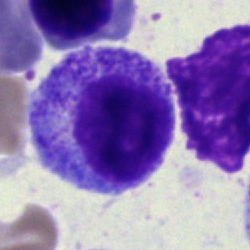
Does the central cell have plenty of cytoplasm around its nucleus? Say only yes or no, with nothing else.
Yes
